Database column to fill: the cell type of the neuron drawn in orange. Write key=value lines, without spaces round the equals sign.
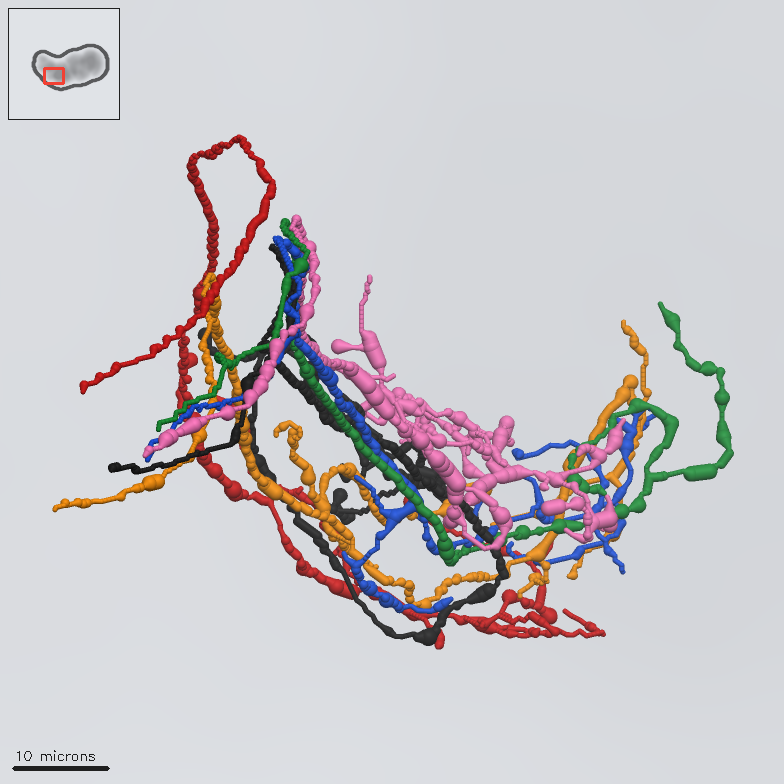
cell_type=WG2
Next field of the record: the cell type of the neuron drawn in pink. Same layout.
cell_type=SNta14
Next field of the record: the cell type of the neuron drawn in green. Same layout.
cell_type=WG1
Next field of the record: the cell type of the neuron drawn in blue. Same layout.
cell_type=WG3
